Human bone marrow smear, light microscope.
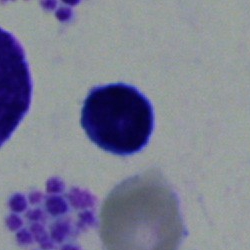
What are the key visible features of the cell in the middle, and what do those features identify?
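The cell has a round outline, and no projections extend from its surface. Almost no cytoplasm is visible around the dark-stained nucleus. Throughout the nucleus, the chromatin stains a dense, deep blue-violet. The cell is a lymphocyte.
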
